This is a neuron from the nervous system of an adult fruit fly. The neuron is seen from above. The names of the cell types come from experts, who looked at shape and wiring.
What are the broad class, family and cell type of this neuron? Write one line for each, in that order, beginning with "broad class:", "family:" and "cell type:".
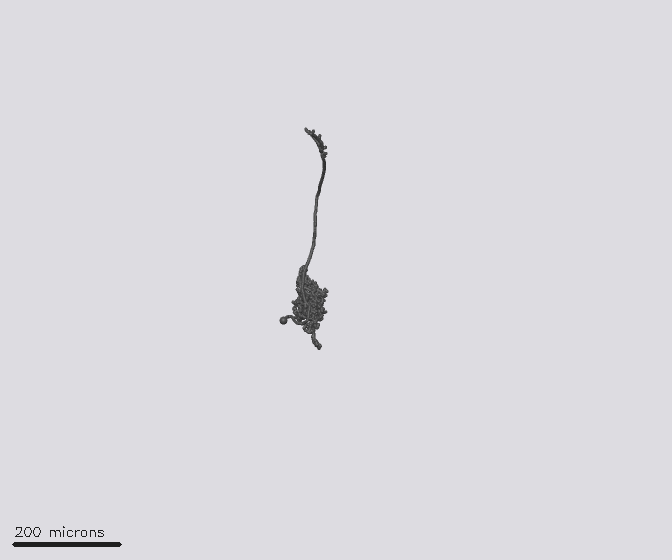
broad class: ascending neuron
family: hemilineage 11B
cell type: AN11B008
